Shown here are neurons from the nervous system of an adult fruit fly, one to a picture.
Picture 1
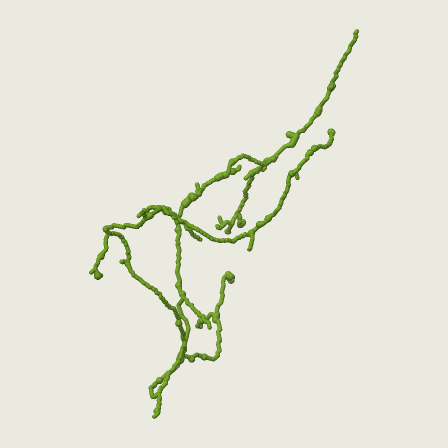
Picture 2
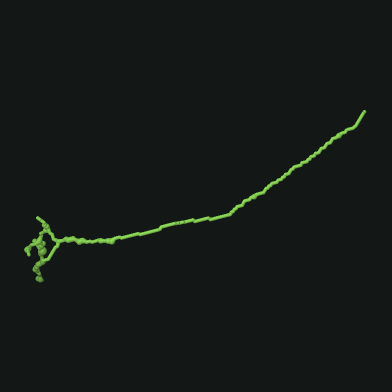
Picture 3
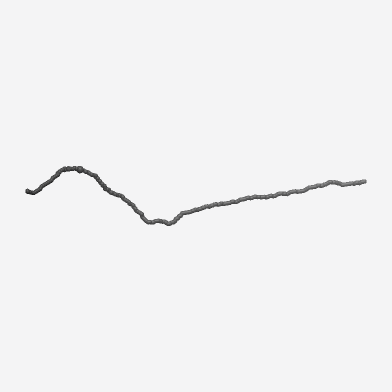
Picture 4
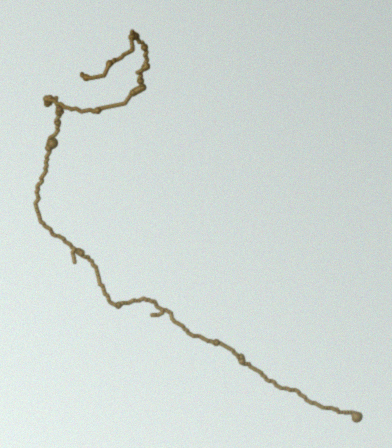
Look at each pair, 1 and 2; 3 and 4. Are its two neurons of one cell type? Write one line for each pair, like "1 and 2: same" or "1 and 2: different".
1 and 2: different
3 and 4: same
